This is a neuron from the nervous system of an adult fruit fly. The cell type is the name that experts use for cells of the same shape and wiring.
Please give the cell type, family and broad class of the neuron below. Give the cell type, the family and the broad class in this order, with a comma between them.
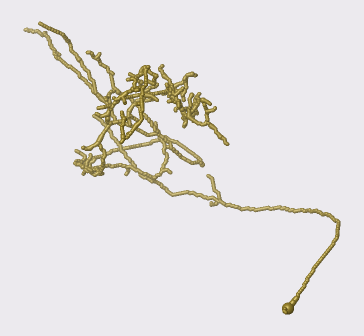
CB3399, hemilineage SLPad1_posterior, central-brain intrinsic neuron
